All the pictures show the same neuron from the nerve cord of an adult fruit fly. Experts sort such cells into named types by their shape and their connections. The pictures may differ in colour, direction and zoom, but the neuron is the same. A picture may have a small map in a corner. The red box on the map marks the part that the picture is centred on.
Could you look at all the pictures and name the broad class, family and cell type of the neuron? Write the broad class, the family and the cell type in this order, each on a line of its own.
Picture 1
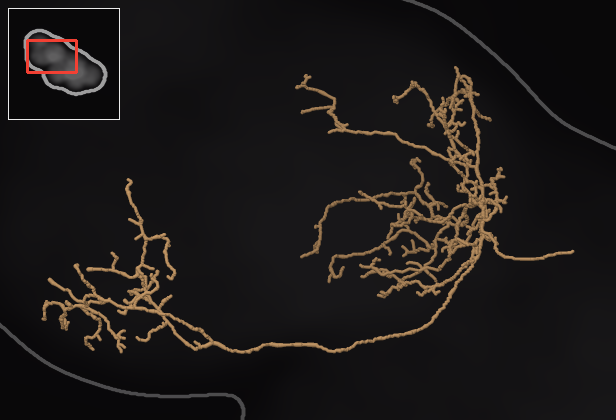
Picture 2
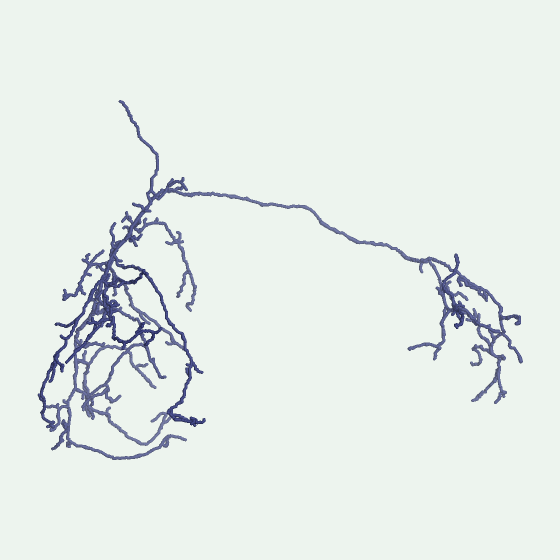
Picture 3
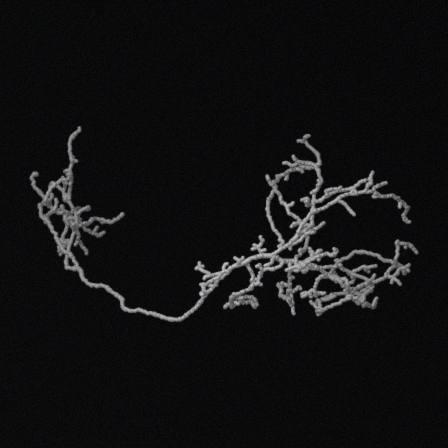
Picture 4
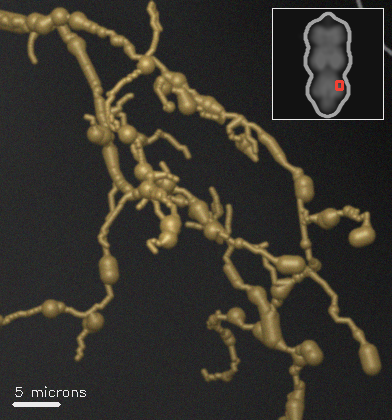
nerve-cord intrinsic neuron
hemilineage 01A
IN01A042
